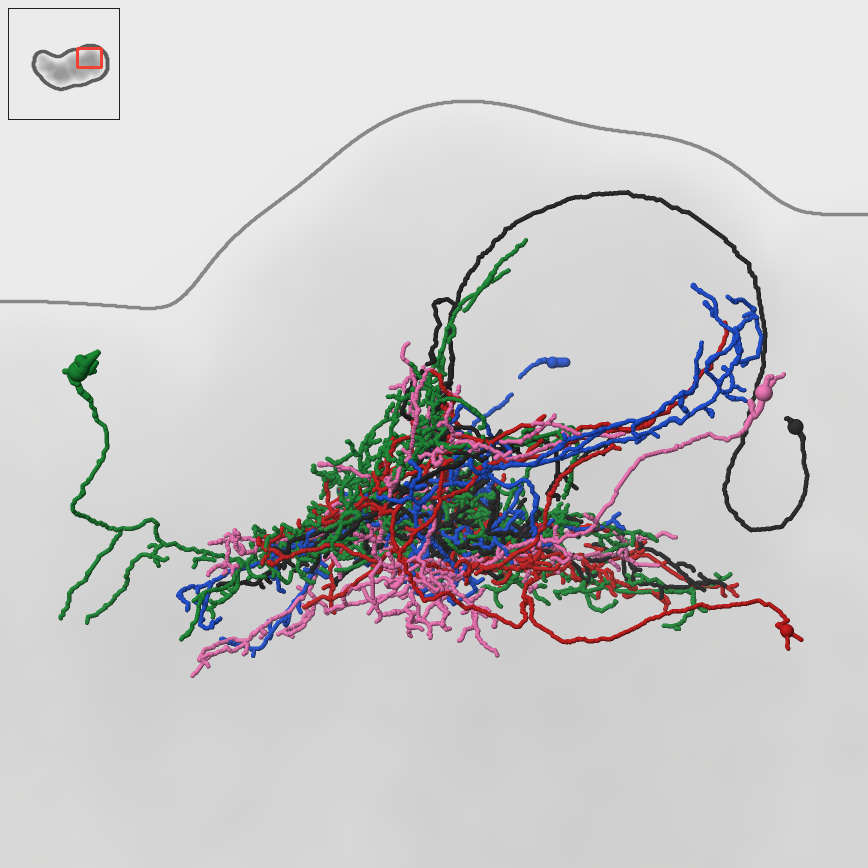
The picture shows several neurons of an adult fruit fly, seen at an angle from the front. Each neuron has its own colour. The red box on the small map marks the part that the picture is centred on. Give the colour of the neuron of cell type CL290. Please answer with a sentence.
The colour is blue.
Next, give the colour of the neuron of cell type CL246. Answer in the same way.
The colour is green.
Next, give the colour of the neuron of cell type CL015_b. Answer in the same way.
The colour is black.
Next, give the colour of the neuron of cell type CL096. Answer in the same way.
The colour is red.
